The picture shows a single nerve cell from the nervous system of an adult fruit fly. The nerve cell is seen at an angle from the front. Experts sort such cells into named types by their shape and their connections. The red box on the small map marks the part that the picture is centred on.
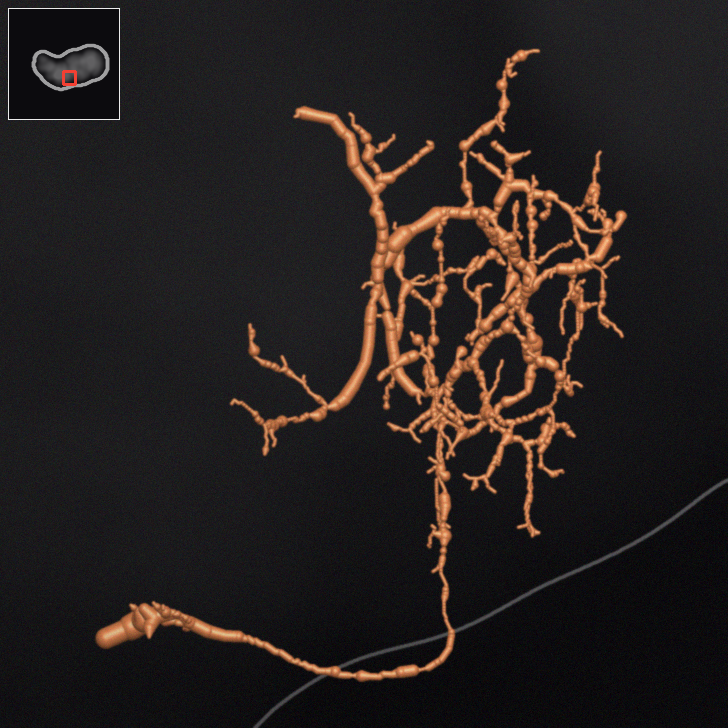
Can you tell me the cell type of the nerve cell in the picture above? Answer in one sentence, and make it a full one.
It is IN13A009 that is the cell type of the nerve cell.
